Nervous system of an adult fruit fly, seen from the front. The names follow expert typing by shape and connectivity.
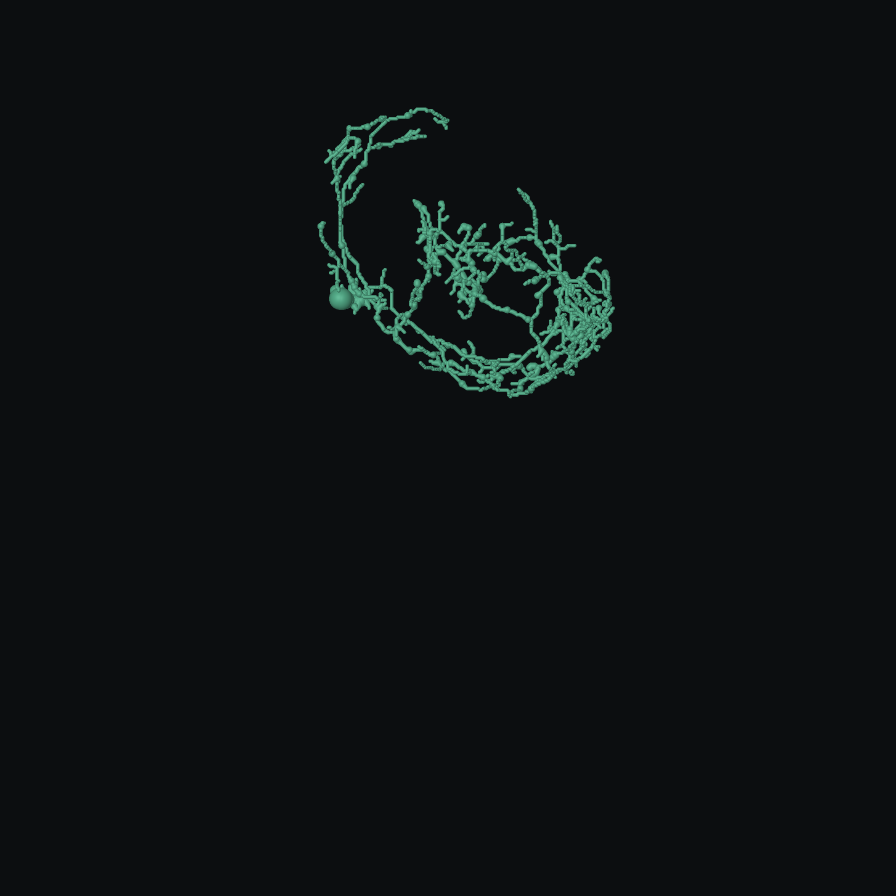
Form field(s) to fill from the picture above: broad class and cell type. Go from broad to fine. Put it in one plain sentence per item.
A nerve-cord intrinsic neuron, type INXXX279.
